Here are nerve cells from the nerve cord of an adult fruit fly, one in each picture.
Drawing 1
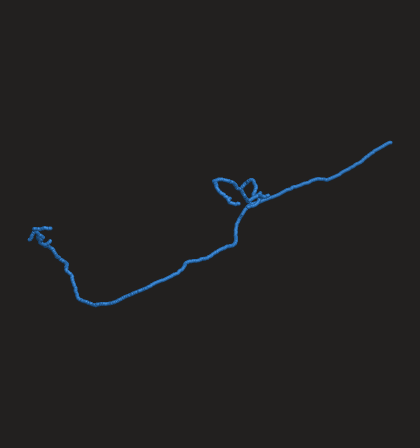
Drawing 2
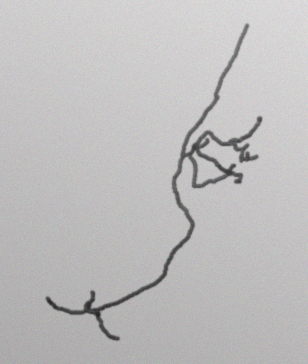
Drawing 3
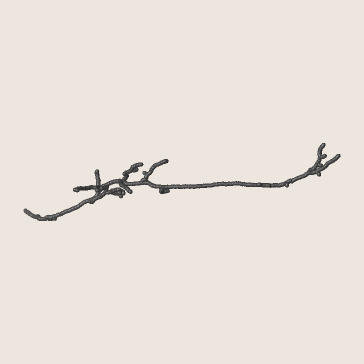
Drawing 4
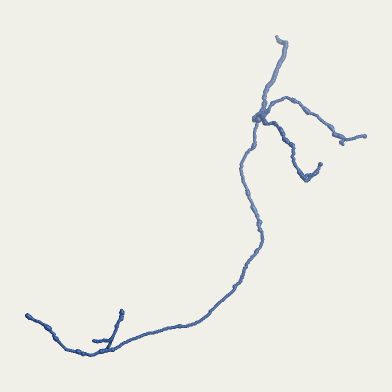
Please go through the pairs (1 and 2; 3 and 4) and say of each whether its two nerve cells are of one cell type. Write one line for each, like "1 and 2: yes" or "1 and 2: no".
1 and 2: yes
3 and 4: no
